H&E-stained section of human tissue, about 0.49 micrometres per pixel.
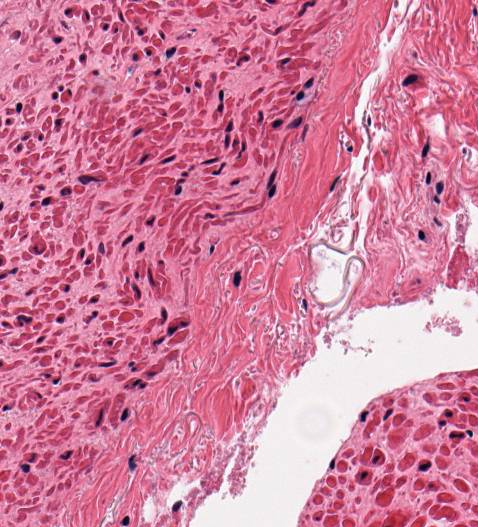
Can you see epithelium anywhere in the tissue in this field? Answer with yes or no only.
No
